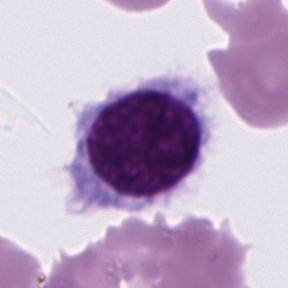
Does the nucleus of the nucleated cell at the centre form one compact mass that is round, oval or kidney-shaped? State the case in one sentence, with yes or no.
Yes, there is a single compact nucleus of round, oval or kidney shape in the cell.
